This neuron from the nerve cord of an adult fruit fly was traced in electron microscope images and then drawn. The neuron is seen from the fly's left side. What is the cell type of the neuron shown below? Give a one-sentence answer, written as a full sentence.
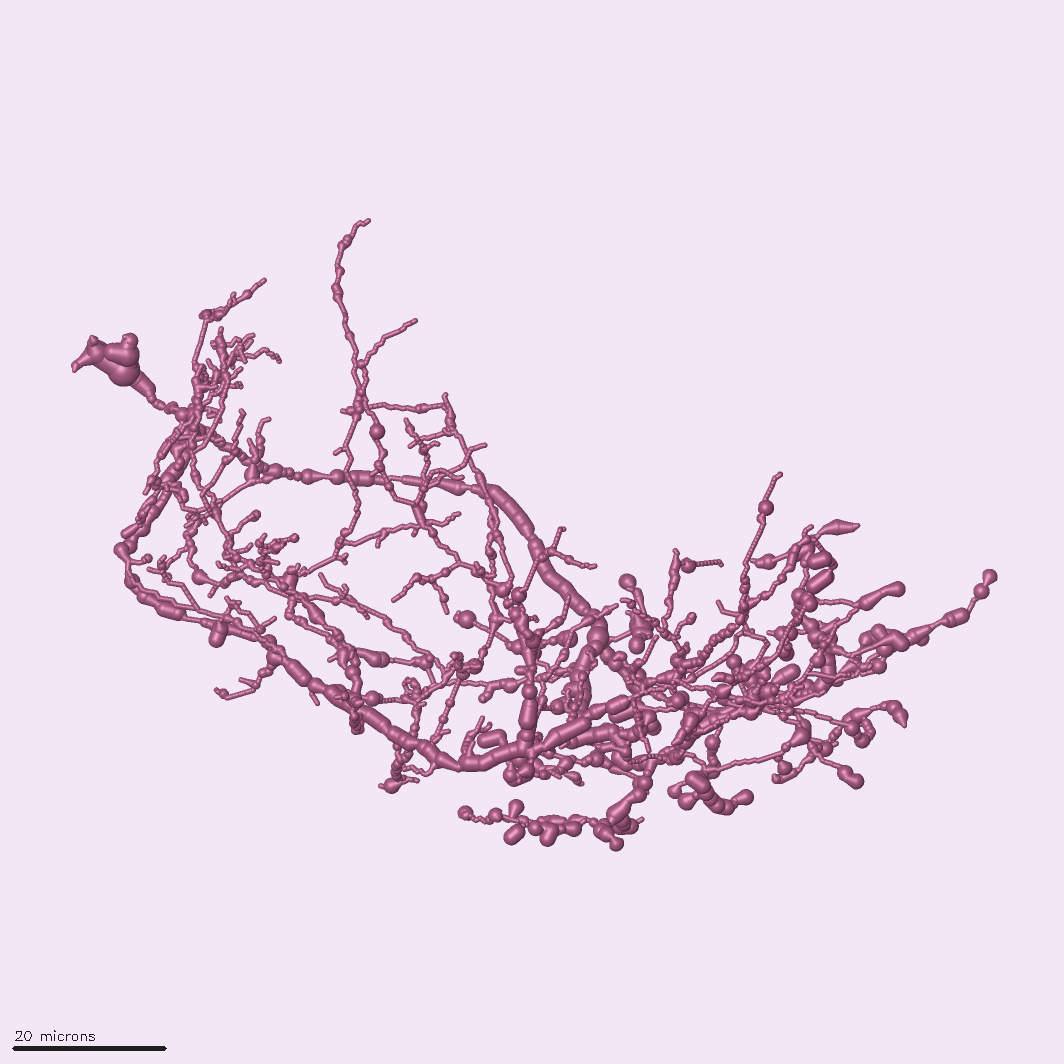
It is IN09A014 that names the cell type of this neuron.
